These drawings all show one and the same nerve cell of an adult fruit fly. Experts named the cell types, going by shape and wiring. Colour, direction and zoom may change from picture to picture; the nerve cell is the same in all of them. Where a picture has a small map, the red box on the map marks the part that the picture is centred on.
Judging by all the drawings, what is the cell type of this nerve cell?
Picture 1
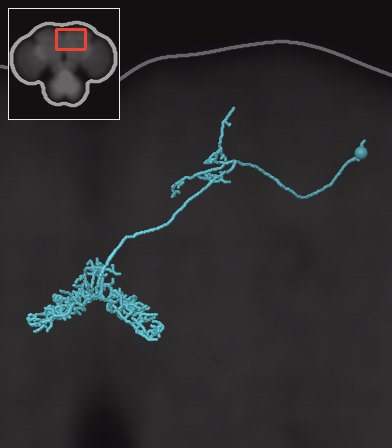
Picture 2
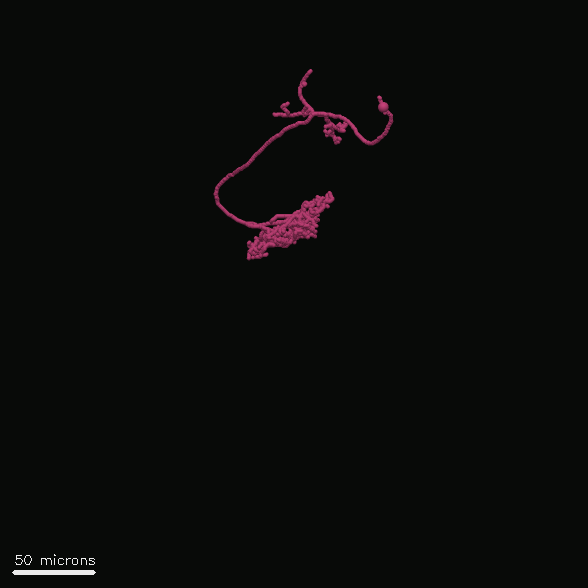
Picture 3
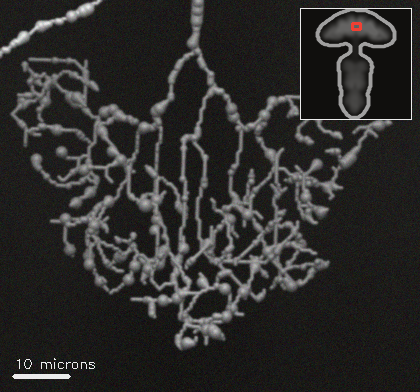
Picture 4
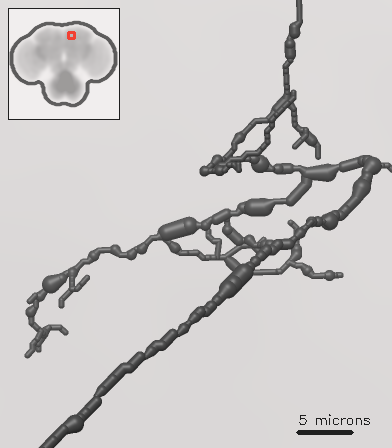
FB2I_a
